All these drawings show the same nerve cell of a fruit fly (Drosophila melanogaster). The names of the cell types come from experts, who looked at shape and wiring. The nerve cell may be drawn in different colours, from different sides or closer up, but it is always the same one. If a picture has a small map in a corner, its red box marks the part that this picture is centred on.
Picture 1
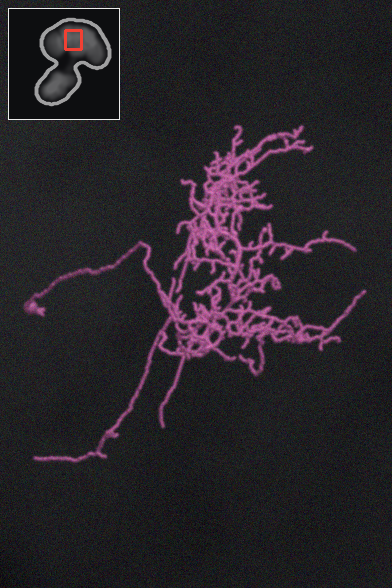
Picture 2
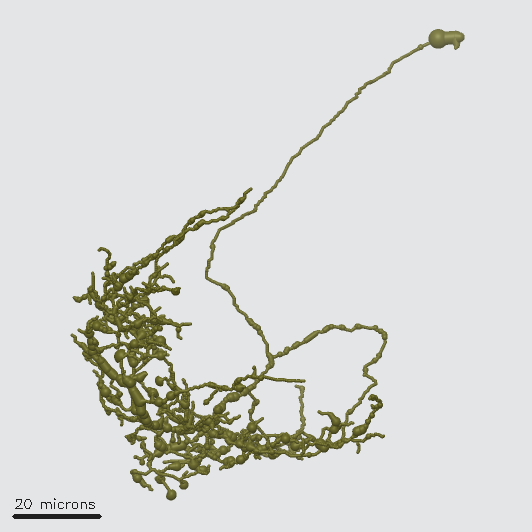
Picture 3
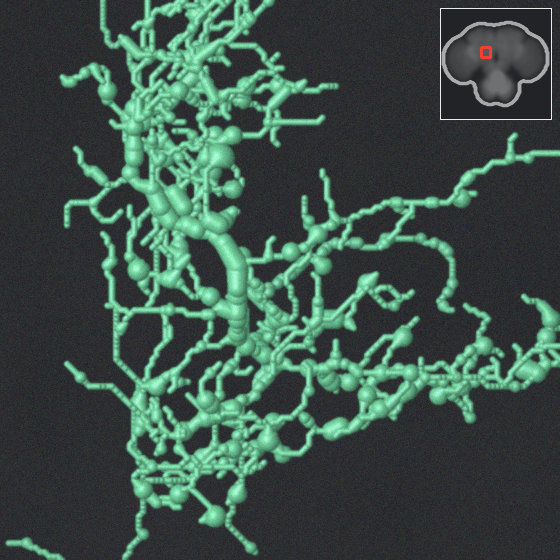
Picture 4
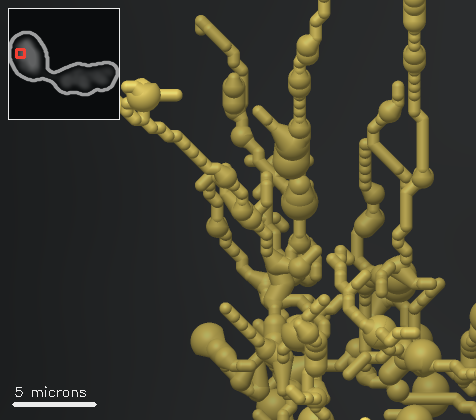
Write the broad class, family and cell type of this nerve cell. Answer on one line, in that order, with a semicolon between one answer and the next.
central-brain intrinsic neuron; hemilineage SMPpv2_ventral; LAL144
